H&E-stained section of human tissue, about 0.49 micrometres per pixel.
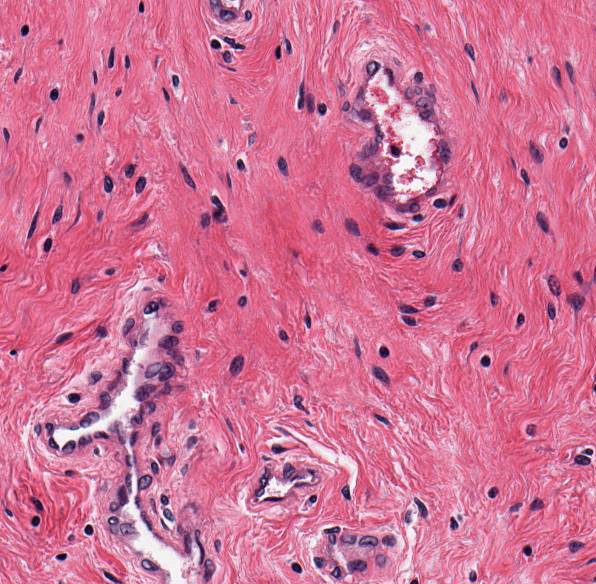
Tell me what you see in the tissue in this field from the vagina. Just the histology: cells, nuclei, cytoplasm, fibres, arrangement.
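A few small, irregular glands lie singly in abundant pink stroma, one at upper right, others in the lower half. The lower-left gland is long and narrow, its slit-like lumen rising from the bottom edge. Gland nuclei are rounder and larger than stromal nuclei.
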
